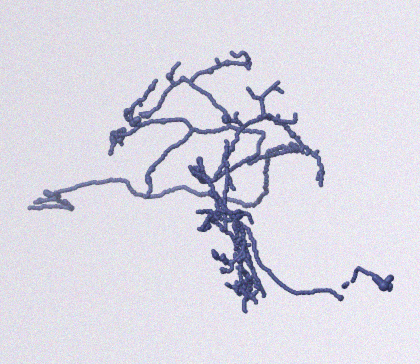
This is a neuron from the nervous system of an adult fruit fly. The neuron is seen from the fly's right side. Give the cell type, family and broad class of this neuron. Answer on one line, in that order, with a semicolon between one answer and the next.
SLP114; hemilineage LHa1; central-brain intrinsic neuron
